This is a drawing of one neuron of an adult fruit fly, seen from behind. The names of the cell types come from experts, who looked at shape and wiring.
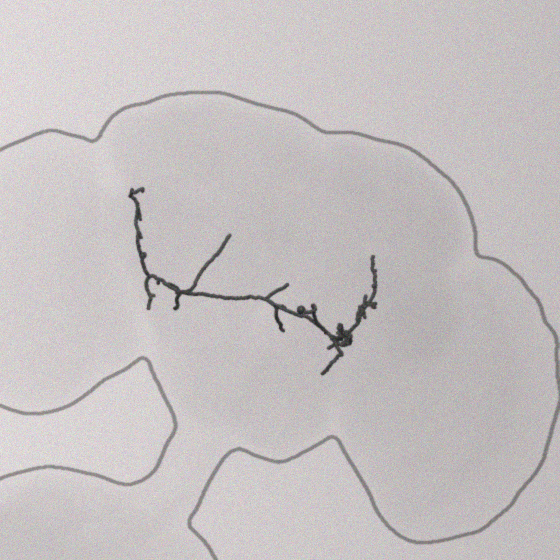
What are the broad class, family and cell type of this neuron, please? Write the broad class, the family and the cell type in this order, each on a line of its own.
central-brain intrinsic neuron
hemilineage DM6_ventral
LAL189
